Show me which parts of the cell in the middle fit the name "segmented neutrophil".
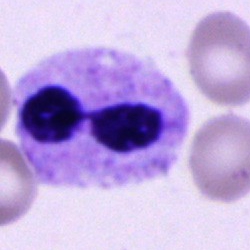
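This is a segmented neutrophil, and the first thing I notice is a nucleus of two lobes, lying side by side from left to right. A thin strand joins them.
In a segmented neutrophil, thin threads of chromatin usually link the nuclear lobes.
Through the cytoplasm I see fine purple granules scattered about.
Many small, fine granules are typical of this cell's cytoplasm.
The chromatin looks dense and dark purple.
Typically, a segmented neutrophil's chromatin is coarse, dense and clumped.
So the density, at least, matches what I see.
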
